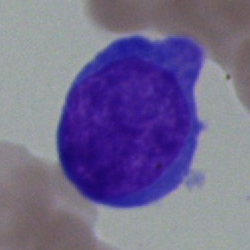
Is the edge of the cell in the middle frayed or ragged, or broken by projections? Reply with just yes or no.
Yes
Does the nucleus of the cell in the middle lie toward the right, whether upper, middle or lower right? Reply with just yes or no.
No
